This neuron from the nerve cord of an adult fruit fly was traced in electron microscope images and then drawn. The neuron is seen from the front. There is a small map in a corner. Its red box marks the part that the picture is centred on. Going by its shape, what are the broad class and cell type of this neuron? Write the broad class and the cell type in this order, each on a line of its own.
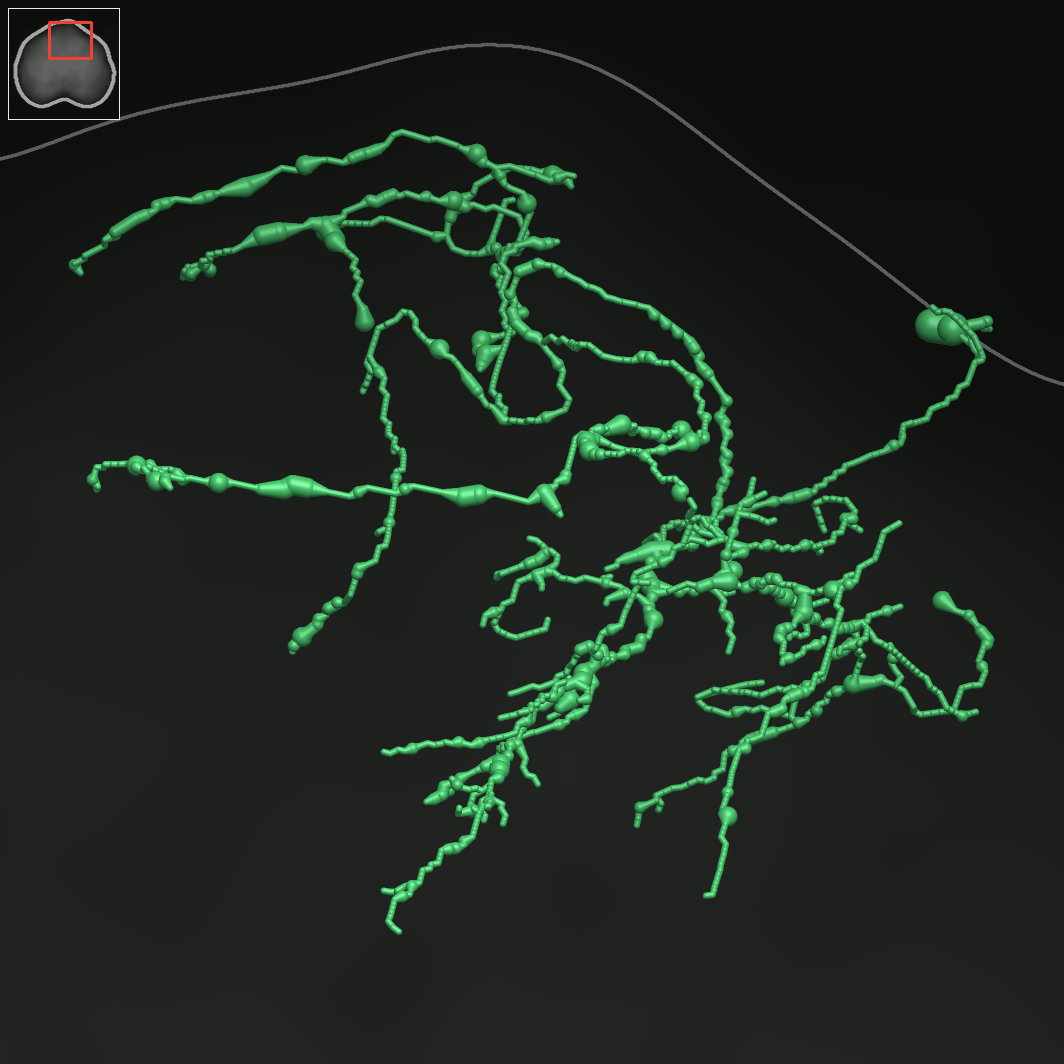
nerve-cord intrinsic neuron
INXXX423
